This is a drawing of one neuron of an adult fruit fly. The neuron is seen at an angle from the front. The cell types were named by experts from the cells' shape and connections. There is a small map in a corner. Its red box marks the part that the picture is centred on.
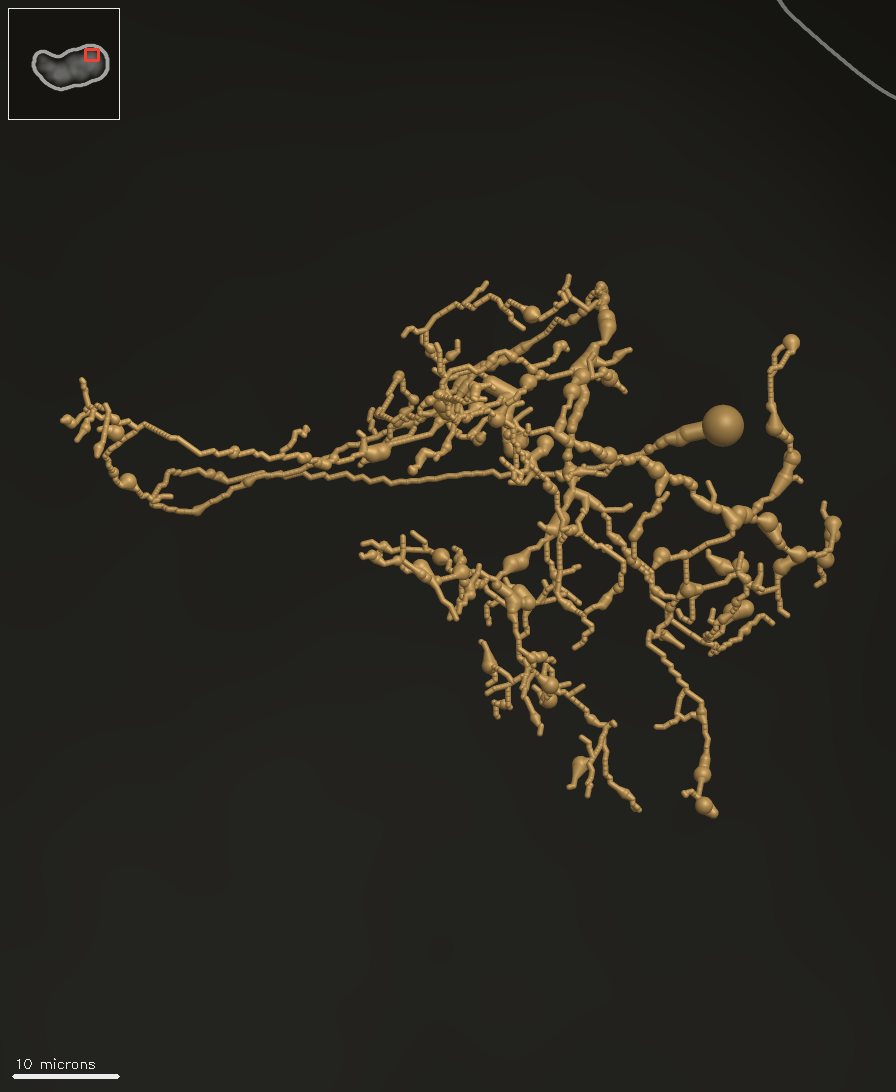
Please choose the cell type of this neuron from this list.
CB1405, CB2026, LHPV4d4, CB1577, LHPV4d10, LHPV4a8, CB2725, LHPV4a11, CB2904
LHPV4d4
